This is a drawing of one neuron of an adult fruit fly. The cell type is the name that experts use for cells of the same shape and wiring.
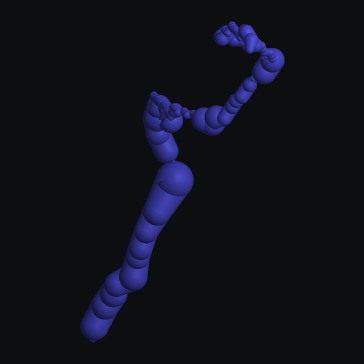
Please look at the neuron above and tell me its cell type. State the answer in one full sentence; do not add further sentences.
It is as R8p that this neuron is typed.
